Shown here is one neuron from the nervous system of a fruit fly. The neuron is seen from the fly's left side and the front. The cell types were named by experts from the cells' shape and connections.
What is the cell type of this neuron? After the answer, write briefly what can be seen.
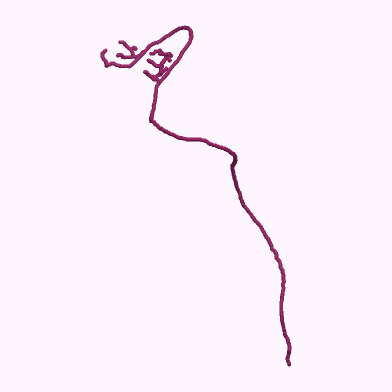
The cell type is ORN_VM7d. Its broad class is sensory neuron entering the brain. The drawing shows no cell body. As drawn here it is taller than it is wide.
